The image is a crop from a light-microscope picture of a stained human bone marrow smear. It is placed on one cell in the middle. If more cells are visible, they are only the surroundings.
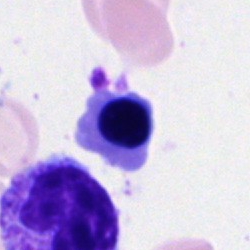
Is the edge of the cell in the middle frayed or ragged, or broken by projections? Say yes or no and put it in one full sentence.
Yes, this cell has an outline that is rough instead of smooth.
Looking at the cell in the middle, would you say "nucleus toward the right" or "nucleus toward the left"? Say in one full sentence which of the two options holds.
Its nucleus is located toward the right side of the cell.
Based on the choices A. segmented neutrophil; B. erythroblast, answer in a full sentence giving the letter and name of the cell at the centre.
The cell at the centre is an erythroblast, and option B accordingly is correct.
